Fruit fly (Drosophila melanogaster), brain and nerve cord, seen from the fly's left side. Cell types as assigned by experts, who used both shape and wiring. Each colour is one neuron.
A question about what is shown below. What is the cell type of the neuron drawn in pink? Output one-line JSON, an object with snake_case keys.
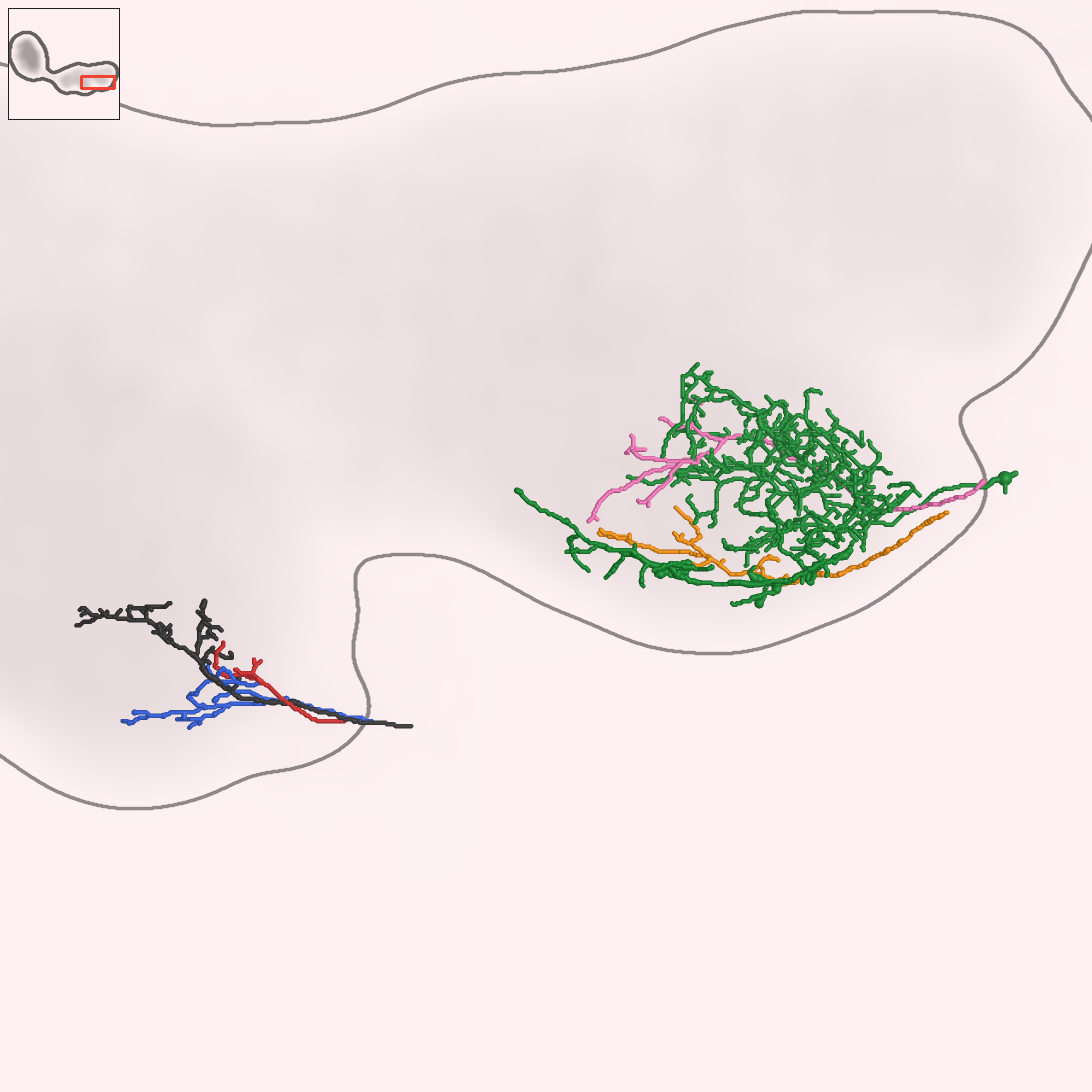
{"cell_type": "SNta37"}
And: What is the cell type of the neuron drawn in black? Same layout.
{"cell_type": "SNta30"}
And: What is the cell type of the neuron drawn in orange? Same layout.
{"cell_type": "LgLG3"}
